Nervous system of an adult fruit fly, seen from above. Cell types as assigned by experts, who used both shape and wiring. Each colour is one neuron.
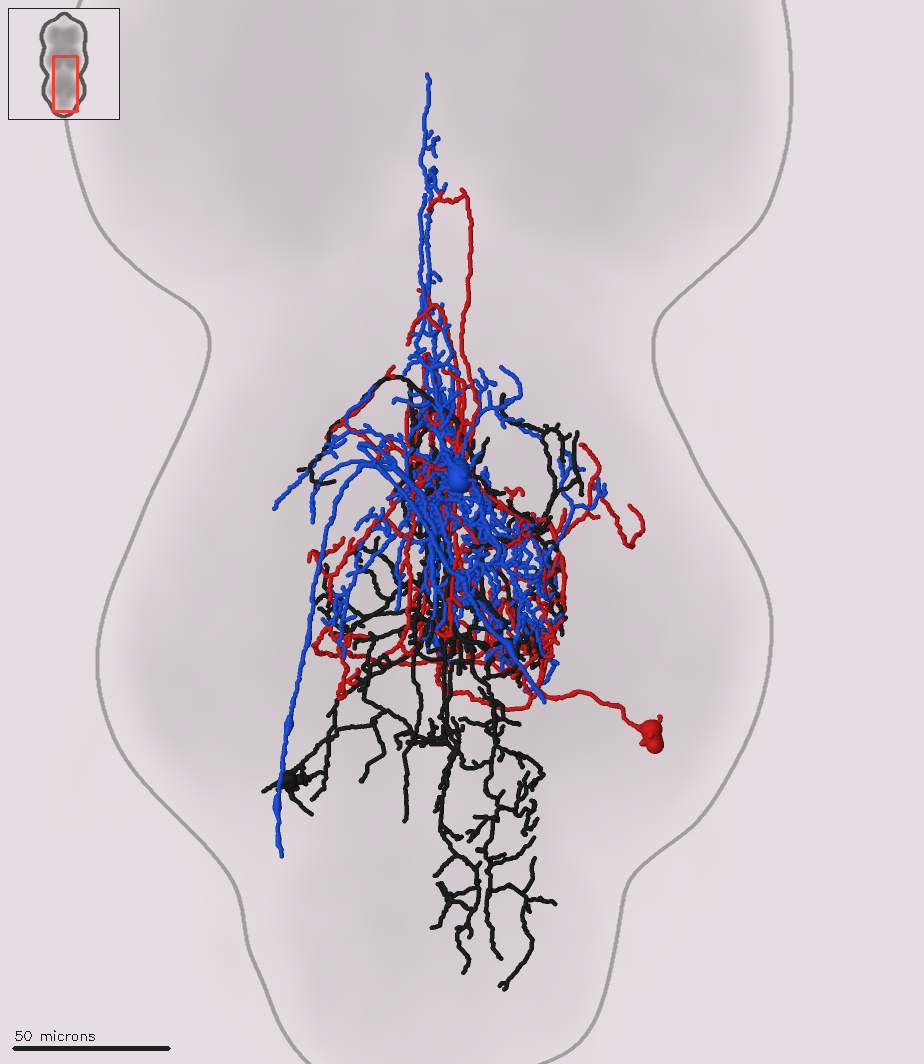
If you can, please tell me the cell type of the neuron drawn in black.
INXXX364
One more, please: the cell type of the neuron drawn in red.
INXXX295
